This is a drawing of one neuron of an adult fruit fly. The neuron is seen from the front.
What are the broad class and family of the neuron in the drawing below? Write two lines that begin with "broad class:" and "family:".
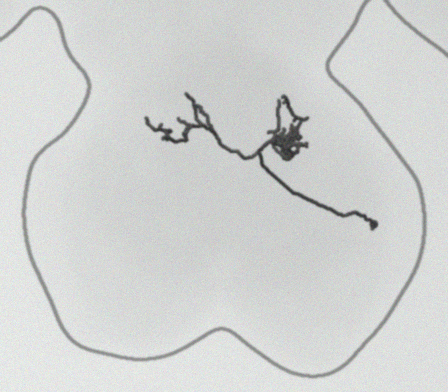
broad class: nerve-cord intrinsic neuron
family: hemilineage 08B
